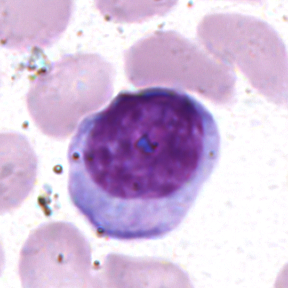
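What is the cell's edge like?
Smooth, with no surface projections.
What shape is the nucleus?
Round to oval, without indentation or lobes.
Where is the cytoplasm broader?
Below the nucleus, and bluer at the edge than near the nucleus.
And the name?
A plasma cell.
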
